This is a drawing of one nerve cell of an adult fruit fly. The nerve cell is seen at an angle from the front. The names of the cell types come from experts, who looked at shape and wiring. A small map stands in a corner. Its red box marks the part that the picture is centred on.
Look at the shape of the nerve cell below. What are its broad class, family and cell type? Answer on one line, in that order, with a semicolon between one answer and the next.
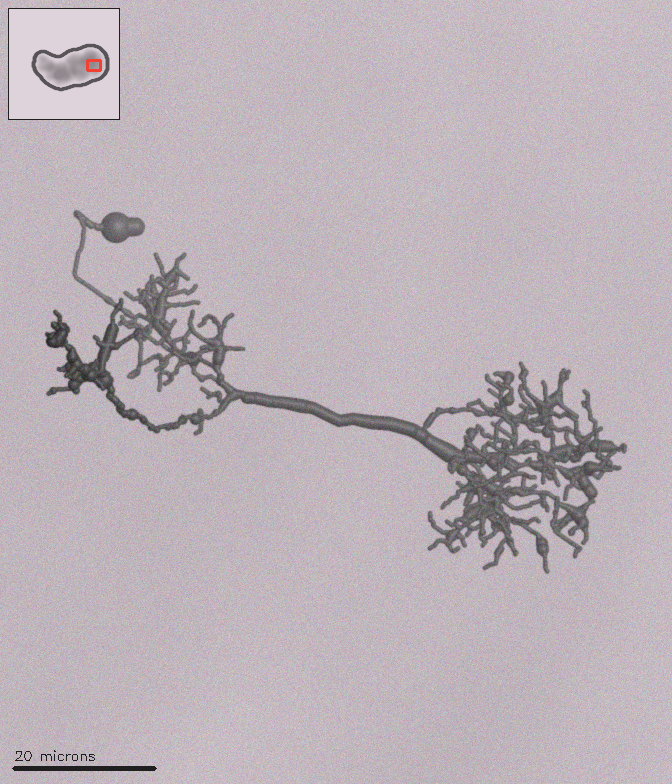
optic-lobe intrinsic neuron; Y; Y3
